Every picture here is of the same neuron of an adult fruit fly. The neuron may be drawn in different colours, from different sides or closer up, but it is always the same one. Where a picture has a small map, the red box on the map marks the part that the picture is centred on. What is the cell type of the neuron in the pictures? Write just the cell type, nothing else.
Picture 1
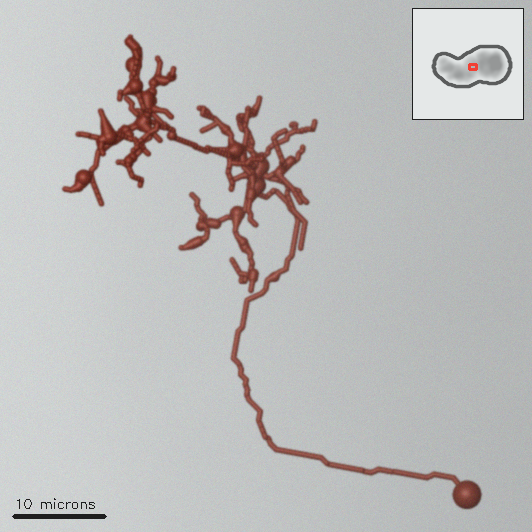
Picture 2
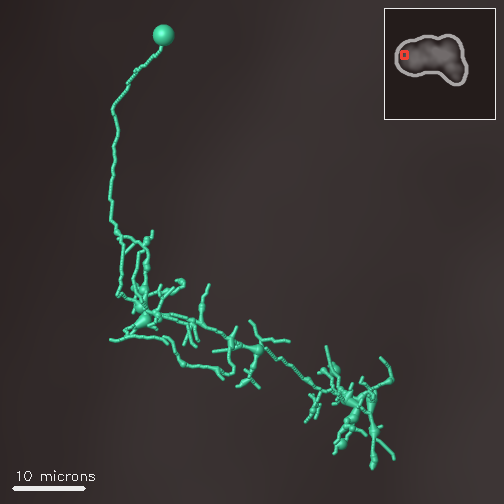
Mi2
